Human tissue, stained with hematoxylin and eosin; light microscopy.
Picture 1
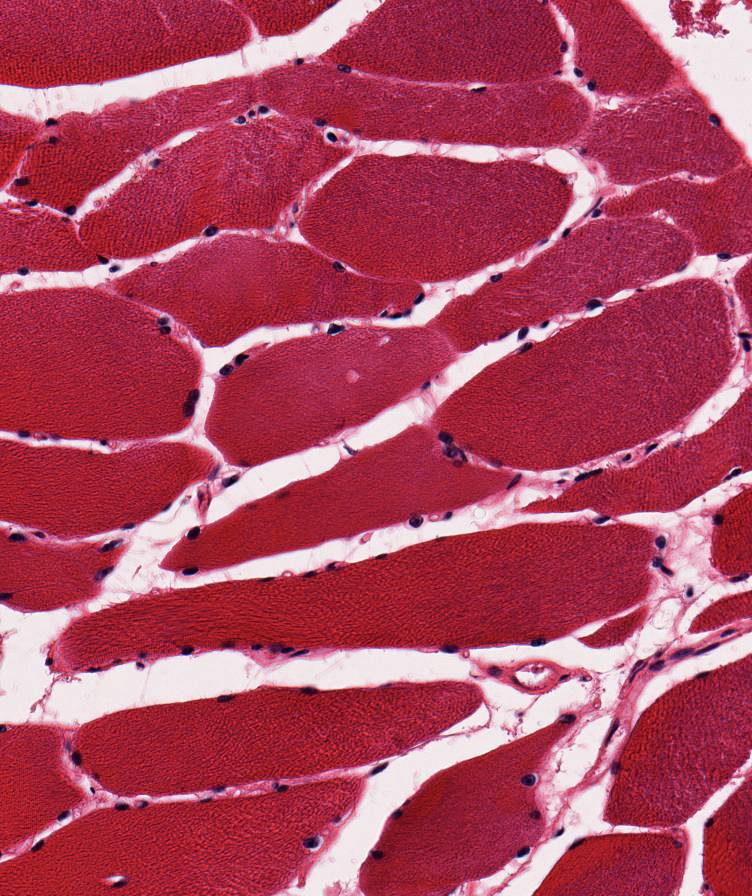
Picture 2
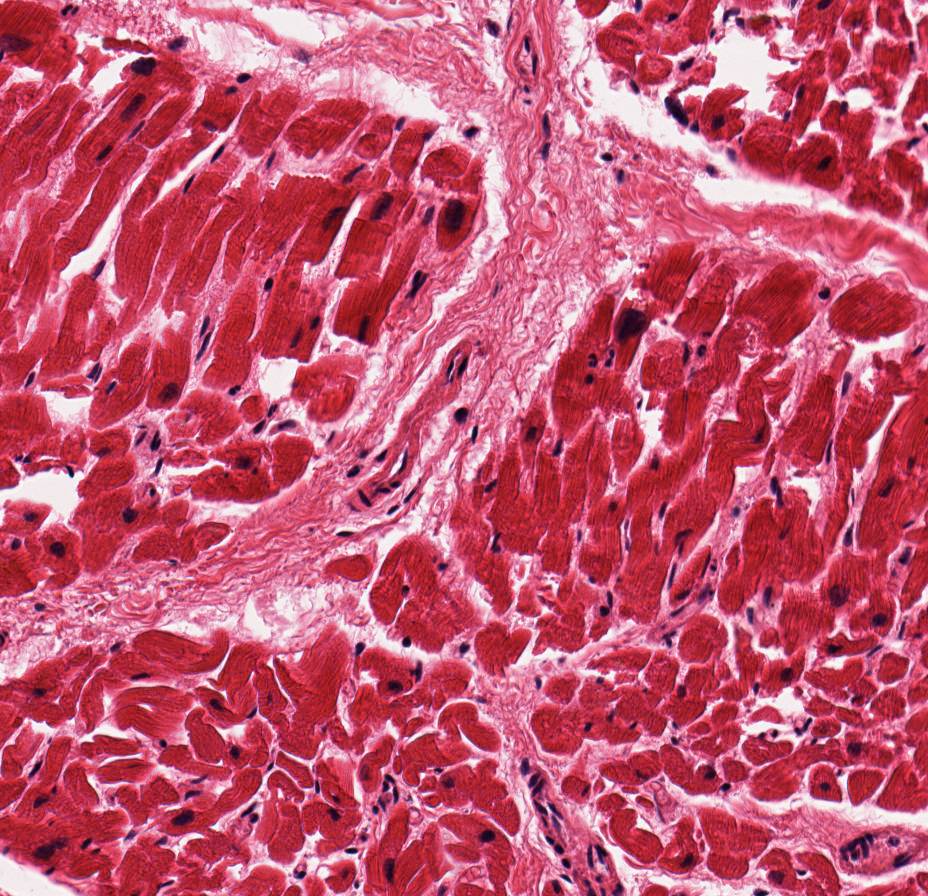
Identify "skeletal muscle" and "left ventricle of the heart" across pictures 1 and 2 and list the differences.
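So, as I see it, picture 1 is skeletal muscle and picture 2 is the left ventricle of the heart. The nuclei strike me first: in picture 1 they are dark, flattened and at the fibre edges, but in picture 2 they sit centrally.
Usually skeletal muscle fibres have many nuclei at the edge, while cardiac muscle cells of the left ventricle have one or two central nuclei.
In picture 2 the fibres branch and join one another.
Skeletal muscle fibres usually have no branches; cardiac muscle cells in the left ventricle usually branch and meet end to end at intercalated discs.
I'd also note the evenly red, finely stippled fibre cytoplasm in picture 1. And in picture 2 a pale pink fibrous band runs from the top centre toward the left edge.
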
